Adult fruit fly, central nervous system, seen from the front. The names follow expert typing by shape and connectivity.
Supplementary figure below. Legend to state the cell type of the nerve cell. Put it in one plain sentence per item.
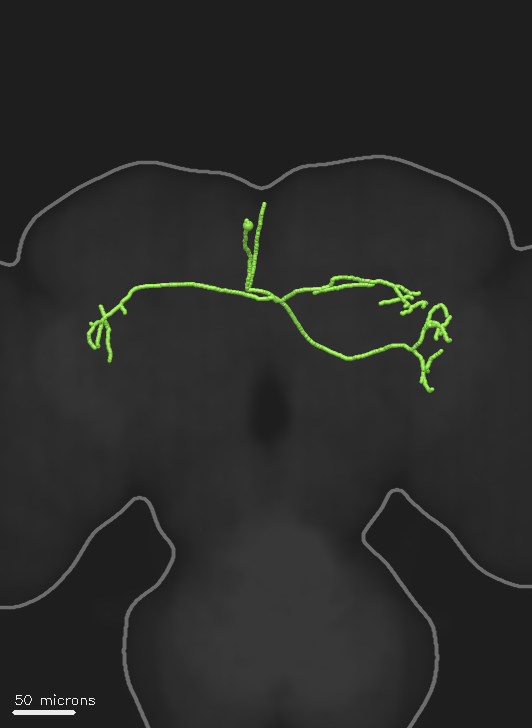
The cell type is OCG02c.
